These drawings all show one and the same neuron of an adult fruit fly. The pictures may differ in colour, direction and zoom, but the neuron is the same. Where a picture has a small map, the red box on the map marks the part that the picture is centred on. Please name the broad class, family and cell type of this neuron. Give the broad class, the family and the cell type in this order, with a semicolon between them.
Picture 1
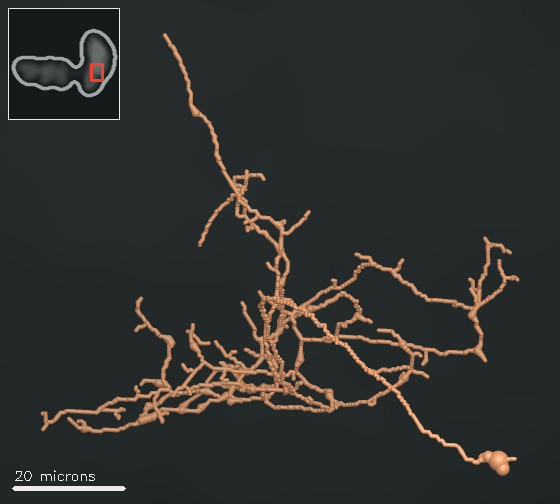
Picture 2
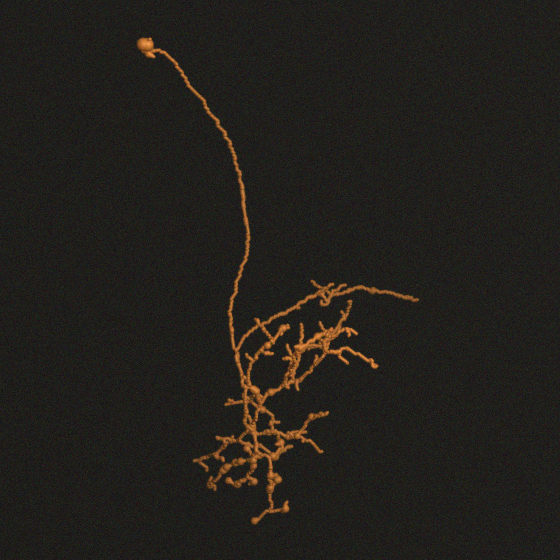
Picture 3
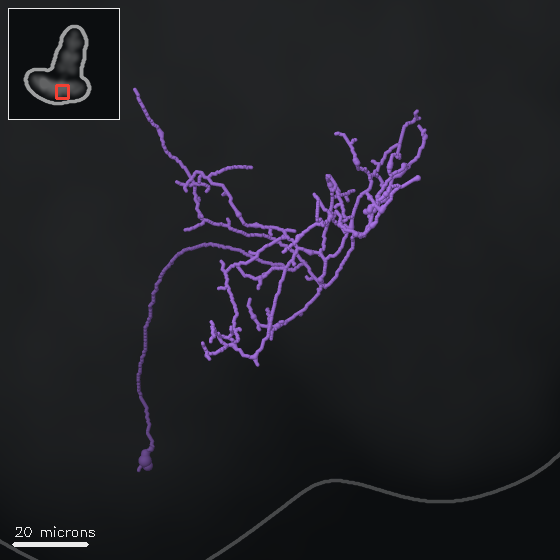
central-brain intrinsic neuron; hemilineage MX3; CB3745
